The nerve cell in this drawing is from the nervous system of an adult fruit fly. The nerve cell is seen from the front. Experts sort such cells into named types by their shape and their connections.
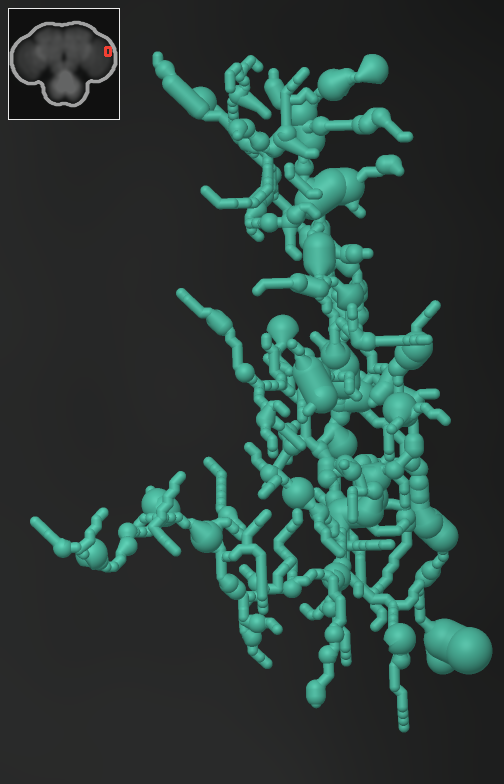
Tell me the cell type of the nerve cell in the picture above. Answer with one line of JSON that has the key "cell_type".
{"cell_type": "Cm3"}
